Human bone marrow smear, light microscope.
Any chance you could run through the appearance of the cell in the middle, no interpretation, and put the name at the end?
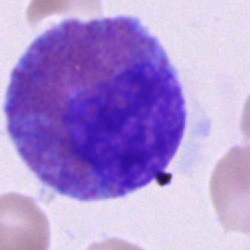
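The cell is round, with a smooth outline. A darker nucleus lies toward its right side. On the left, the cytoplasm stains purple-blue and carries scattered fine reddish-purple granules. It is an eosinophil.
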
